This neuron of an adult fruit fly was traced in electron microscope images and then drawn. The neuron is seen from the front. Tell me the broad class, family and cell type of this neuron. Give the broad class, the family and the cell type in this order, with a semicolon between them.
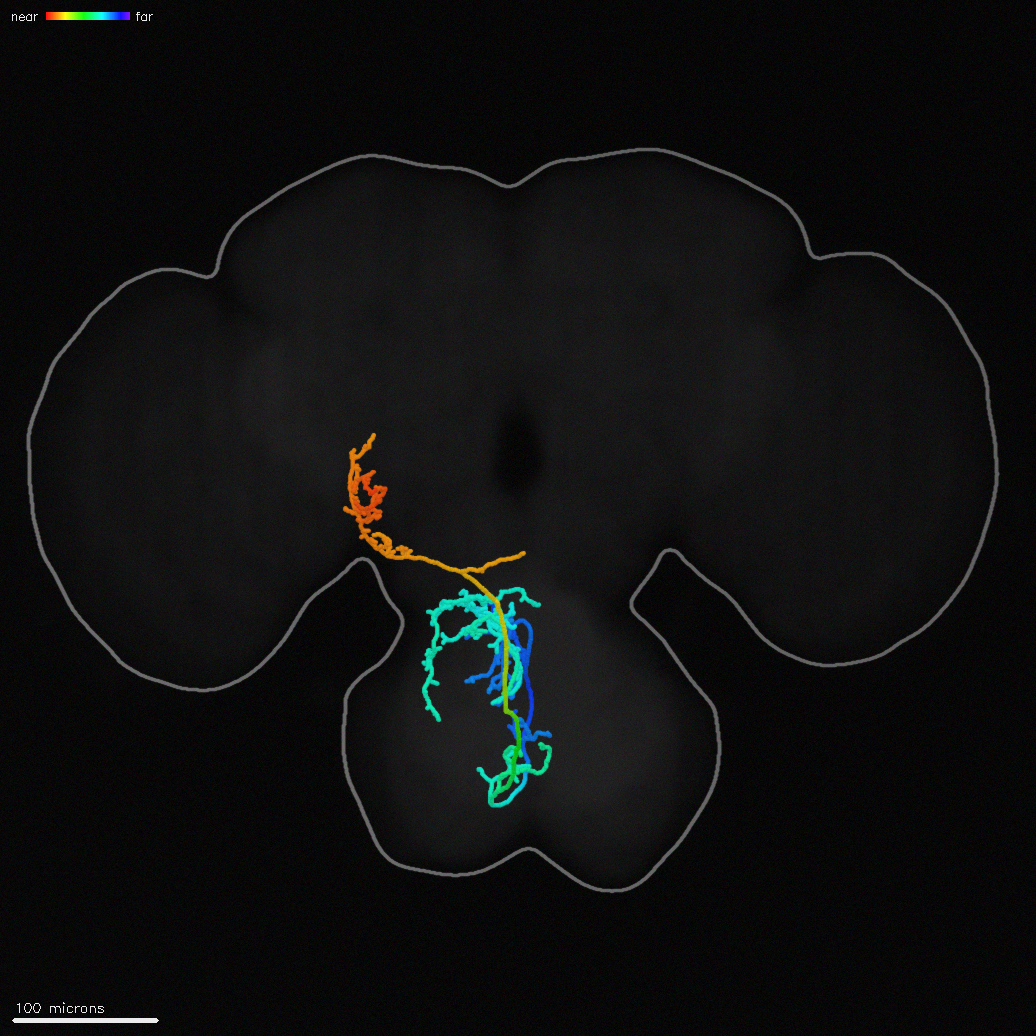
ascending neuron; hemilineage 17B; AN17B013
